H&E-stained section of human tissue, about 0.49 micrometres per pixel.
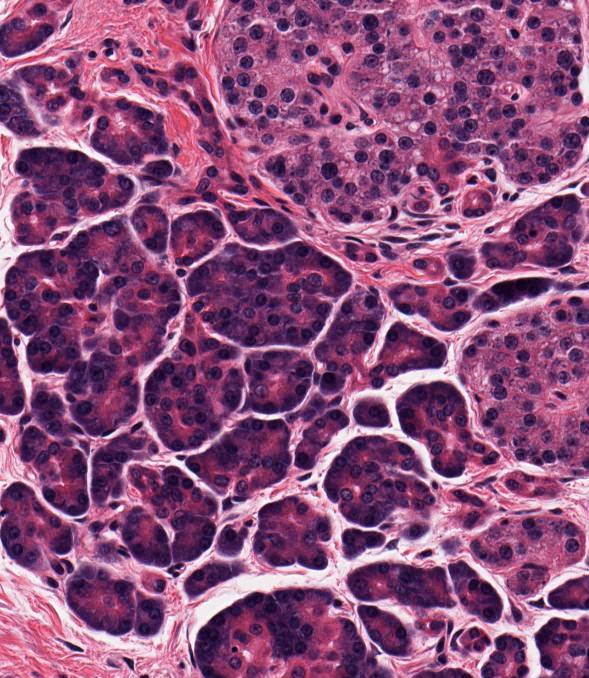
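Pancreas, haematoxylin and eosin. Layout: closely packed rounded groups of darkly stained cells, separated by thin pale spaces, make up most of the left and lower field. Cytoplasm of these groups: deep purple toward the outer edge, pinker toward the centre. Their nuclei: round, lying toward the outer edge. Pale nests: cells with small, round, evenly spaced nuclei in pale cytoplasm.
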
